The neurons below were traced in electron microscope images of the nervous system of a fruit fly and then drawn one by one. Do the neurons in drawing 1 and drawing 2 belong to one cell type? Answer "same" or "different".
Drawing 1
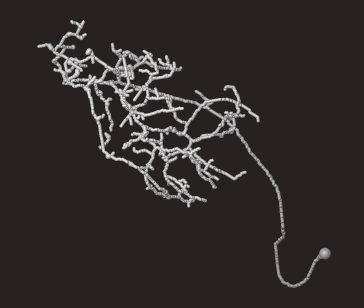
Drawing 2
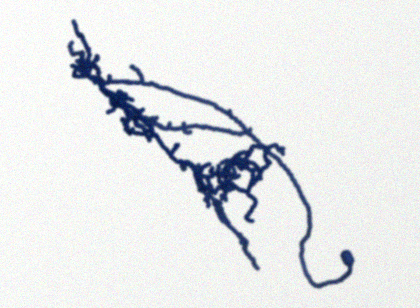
different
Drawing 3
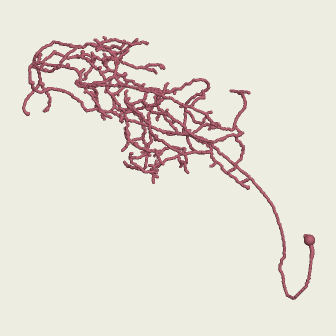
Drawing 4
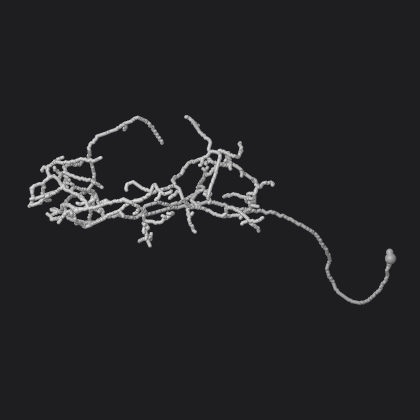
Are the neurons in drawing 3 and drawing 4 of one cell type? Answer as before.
different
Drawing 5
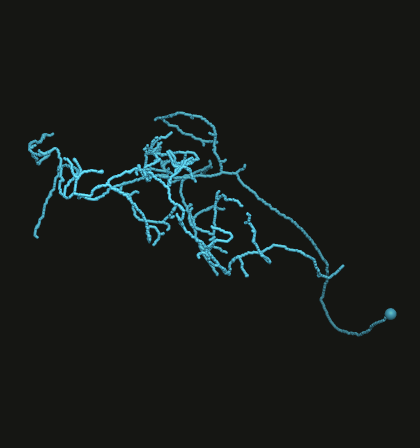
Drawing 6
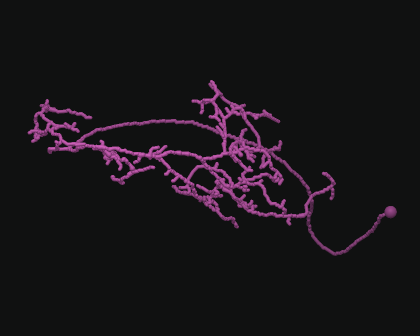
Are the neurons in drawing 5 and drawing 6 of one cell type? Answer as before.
different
